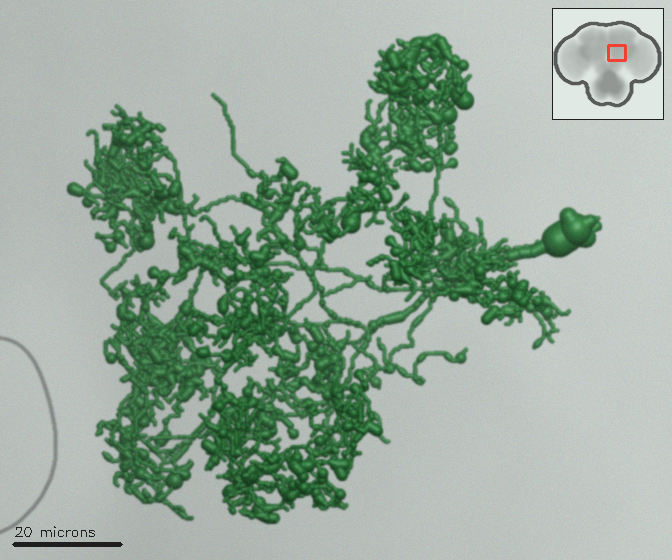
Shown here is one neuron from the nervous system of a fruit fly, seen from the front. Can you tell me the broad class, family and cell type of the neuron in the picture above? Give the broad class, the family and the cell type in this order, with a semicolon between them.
central-brain intrinsic neuron; hemilineage ALl1_dorsal; lLN2P_a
